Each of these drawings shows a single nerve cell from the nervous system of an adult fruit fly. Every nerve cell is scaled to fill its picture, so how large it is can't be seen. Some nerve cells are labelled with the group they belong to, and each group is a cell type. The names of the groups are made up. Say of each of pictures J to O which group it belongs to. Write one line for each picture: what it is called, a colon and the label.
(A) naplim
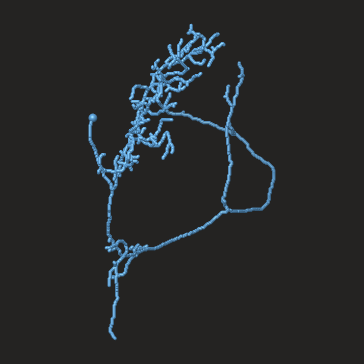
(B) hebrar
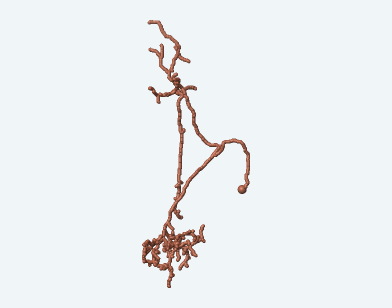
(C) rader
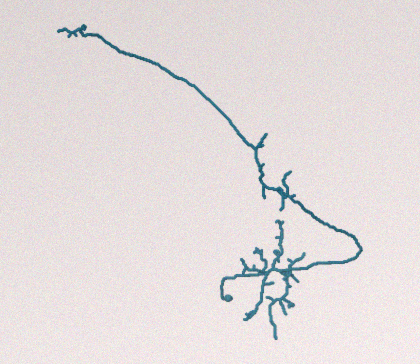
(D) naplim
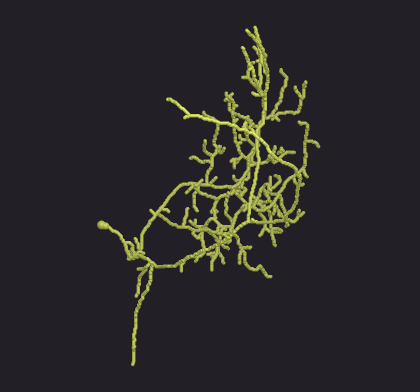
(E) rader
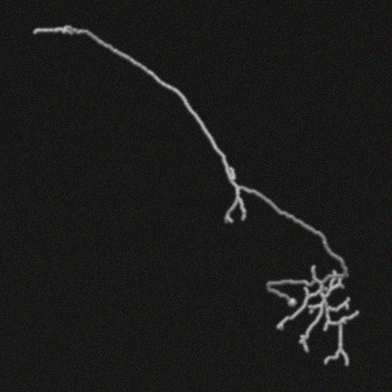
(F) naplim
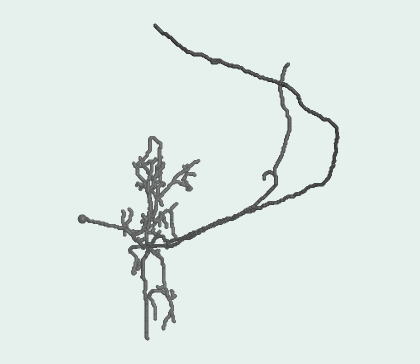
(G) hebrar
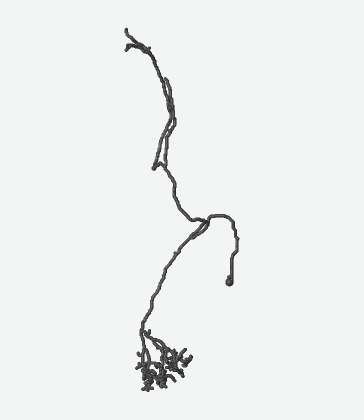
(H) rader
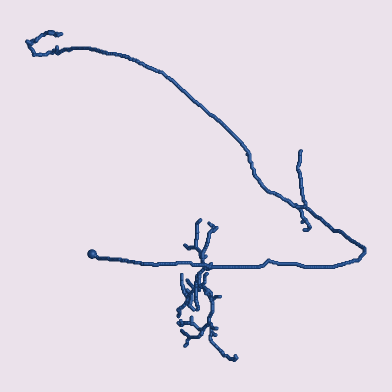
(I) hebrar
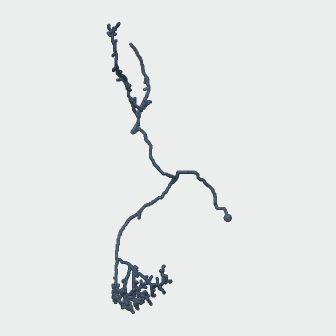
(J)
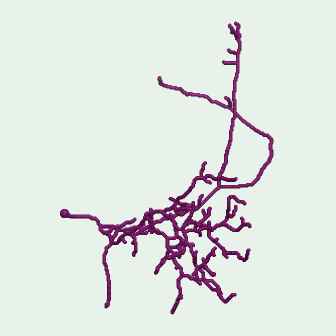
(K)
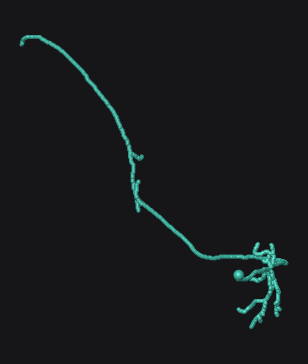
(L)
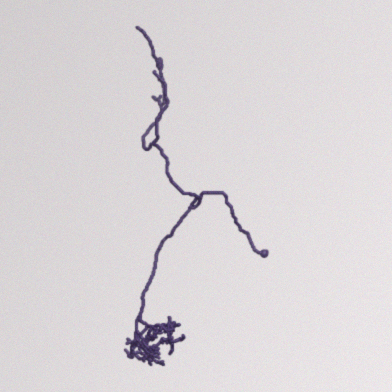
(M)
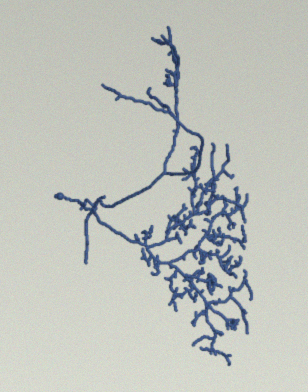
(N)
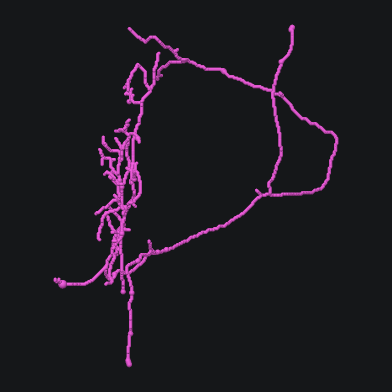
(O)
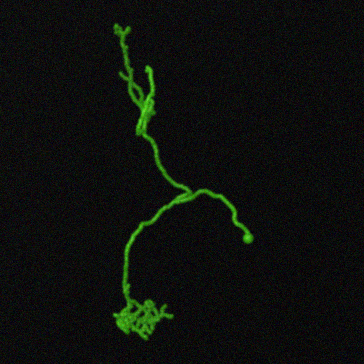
J: naplim
K: rader
L: hebrar
M: naplim
N: naplim
O: hebrar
